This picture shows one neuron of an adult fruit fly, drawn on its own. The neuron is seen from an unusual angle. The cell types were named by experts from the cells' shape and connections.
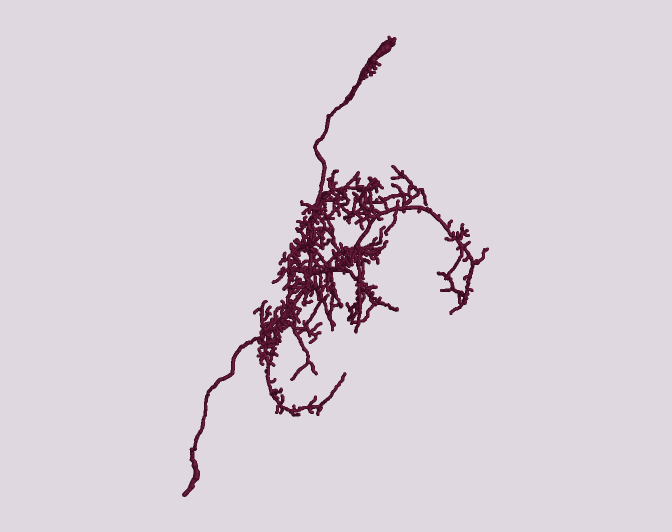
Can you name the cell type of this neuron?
Tr extensor MN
